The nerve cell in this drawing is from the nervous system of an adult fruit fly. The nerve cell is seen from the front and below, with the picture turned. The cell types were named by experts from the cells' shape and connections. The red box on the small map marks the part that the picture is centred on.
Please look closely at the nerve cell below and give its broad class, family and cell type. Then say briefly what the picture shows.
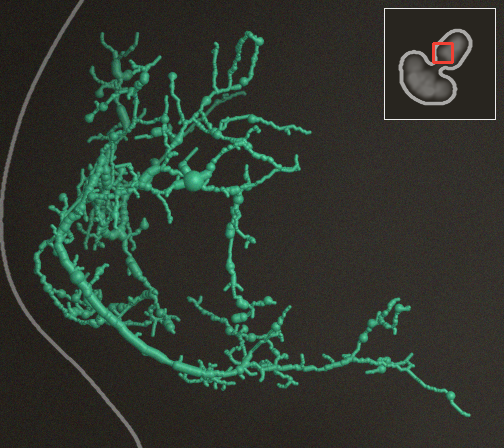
Its broad class is nerve-cord intrinsic neuron. Its family is hemilineage 13A. Its cell type is IN13A035. It is in the nerve cord and does not reach the brain. The cell body is in the middle of the picture.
